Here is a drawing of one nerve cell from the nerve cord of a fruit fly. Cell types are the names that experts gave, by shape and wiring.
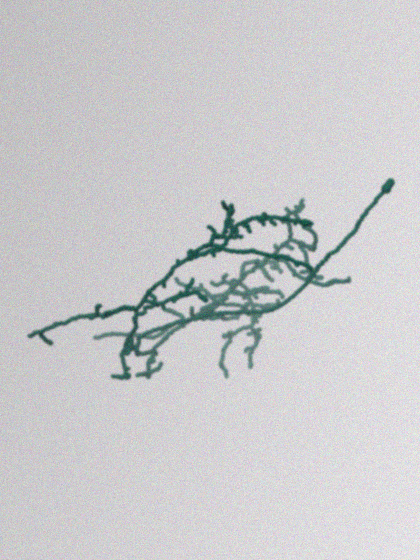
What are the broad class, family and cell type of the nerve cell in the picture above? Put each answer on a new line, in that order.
nerve-cord intrinsic neuron
hemilineage 12B
IN12B056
